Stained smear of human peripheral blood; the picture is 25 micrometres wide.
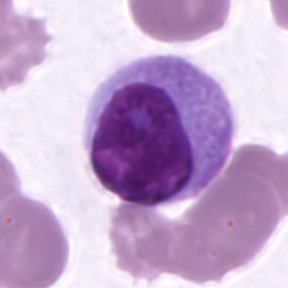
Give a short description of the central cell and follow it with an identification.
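Notice the outline here is round and smooth. Inside sits a single rounded nucleus with no lobes, its chromatin dark purple and coarsely clumped. You won't find clear vacuoles in the cytoplasm. So this one's a plasma cell.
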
